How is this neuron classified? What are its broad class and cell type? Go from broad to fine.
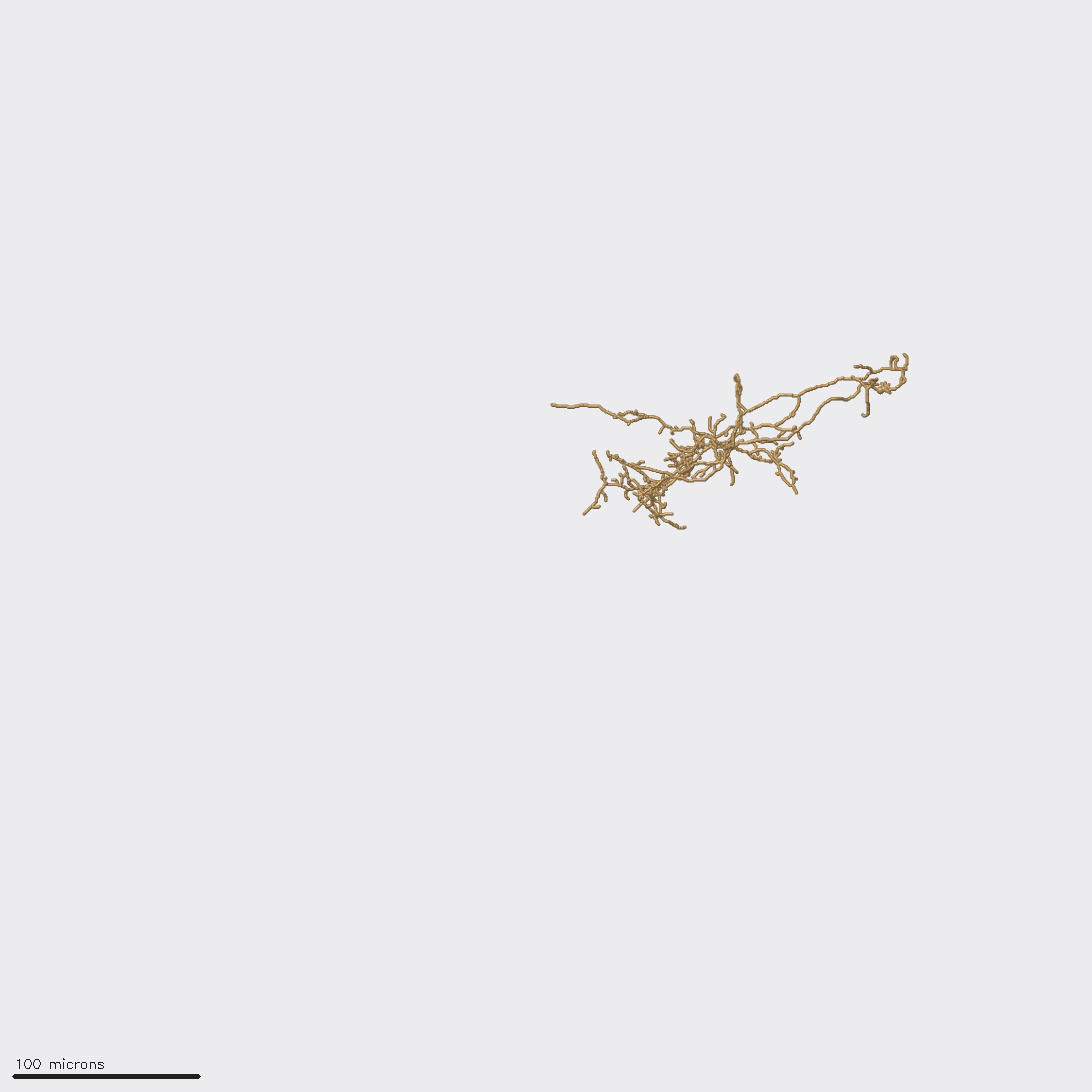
nerve-cord intrinsic neuron; INXXX423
